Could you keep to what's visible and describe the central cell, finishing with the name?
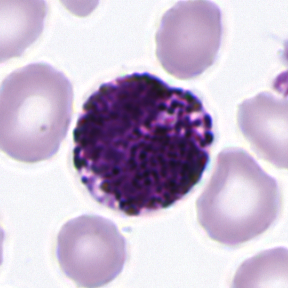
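Round outline, packed with coarse dark purple-black granules. They lie over the nucleus, so you can't make out its outline. There's a small pale patch with few granules just above and right of centre. It's a basophil.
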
